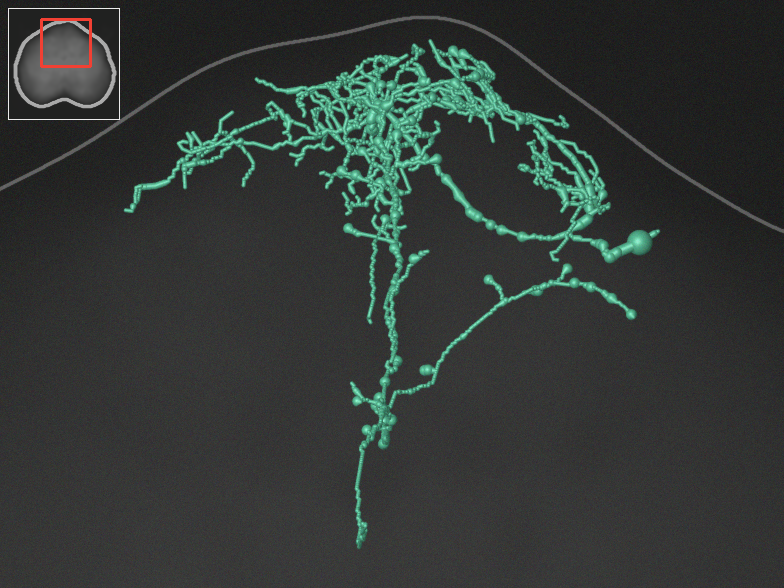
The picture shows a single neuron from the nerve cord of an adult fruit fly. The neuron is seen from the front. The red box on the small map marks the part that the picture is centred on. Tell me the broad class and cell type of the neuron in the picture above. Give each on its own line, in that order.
ascending neuron
ANXXX169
